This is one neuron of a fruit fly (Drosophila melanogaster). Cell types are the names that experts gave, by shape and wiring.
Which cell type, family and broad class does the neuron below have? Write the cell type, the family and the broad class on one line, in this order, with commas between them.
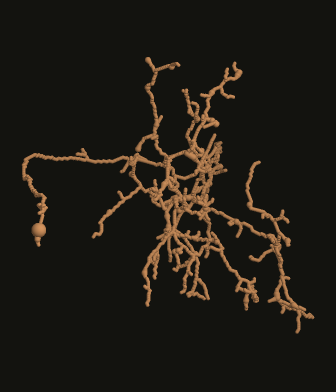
IN21A111, hemilineage 21A, nerve-cord intrinsic neuron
